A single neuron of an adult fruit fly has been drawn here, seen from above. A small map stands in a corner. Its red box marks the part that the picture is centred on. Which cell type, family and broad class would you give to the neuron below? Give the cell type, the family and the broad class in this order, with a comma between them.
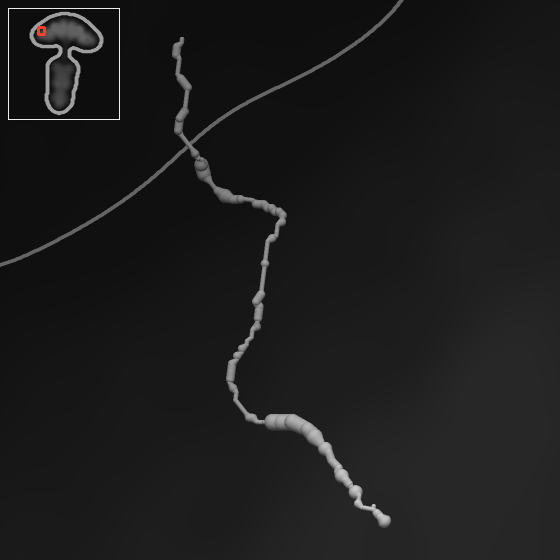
R8p, class visual, photoreceptor or other optic-lobe sensory neuron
